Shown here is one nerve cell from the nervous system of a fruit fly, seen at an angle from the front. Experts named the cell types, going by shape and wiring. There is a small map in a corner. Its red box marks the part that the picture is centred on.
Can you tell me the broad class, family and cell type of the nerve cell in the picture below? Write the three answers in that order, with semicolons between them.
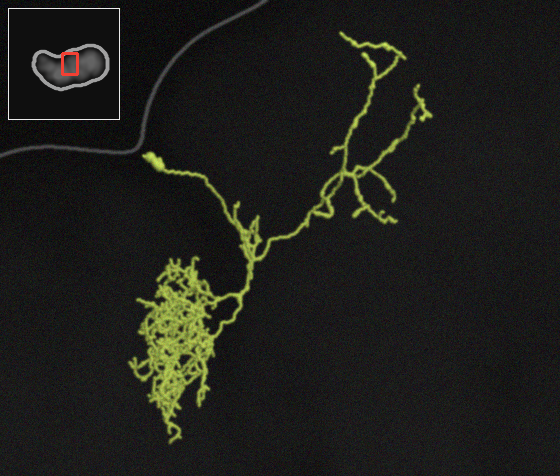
visual projection neuron; hemilineage VPNp&v1_posterior; LoVP72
